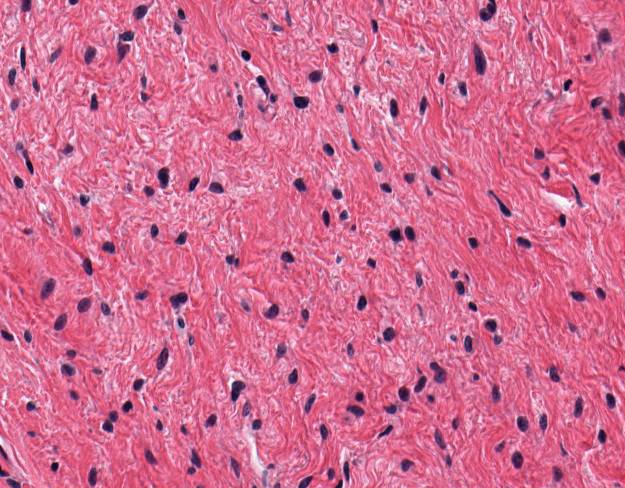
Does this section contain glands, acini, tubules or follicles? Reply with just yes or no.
No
